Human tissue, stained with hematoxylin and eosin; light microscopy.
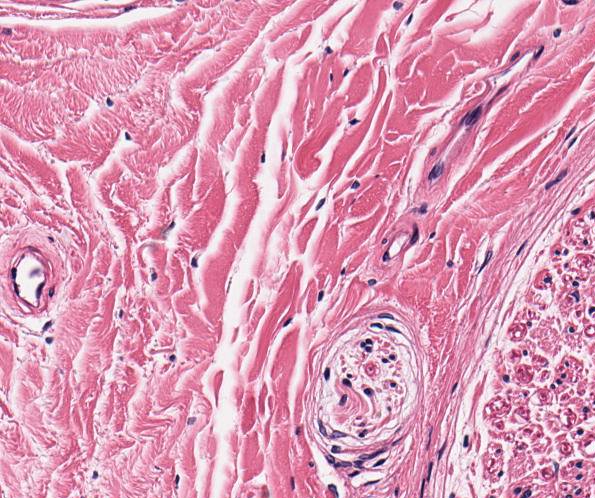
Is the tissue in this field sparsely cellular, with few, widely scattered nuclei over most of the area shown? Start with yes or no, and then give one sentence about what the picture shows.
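Yes. Nuclei between the collagen bundles are sparse, small, dark and mostly spindle-shaped.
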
